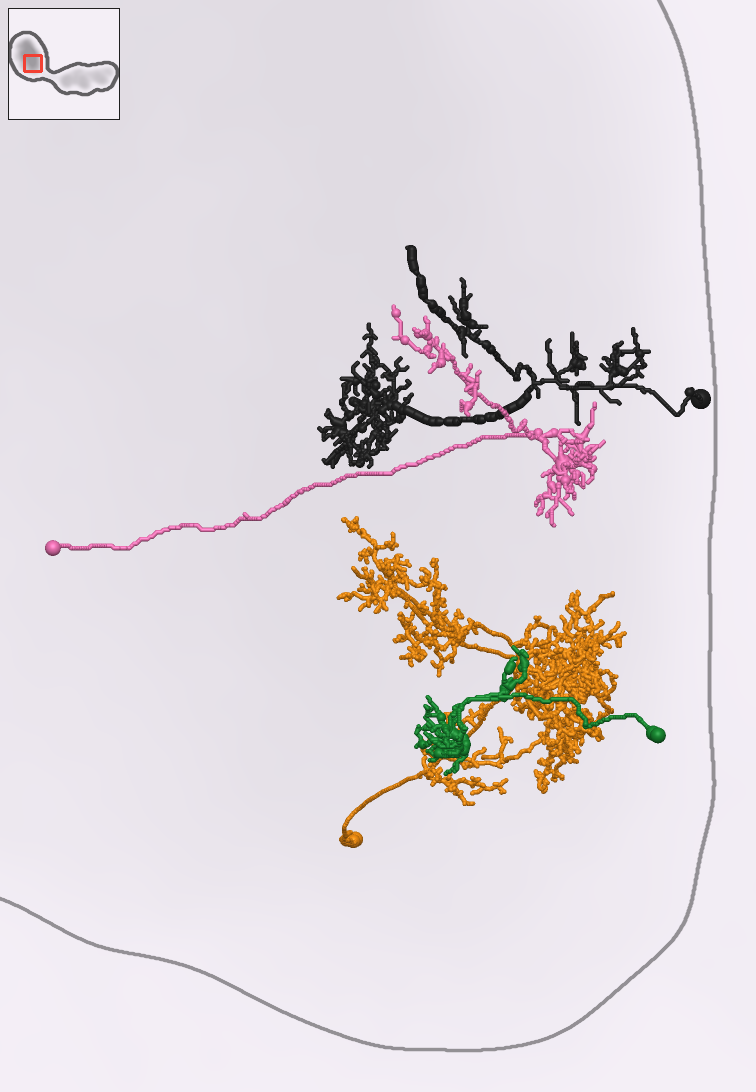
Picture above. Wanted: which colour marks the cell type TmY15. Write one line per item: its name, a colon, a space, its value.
colour: orange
